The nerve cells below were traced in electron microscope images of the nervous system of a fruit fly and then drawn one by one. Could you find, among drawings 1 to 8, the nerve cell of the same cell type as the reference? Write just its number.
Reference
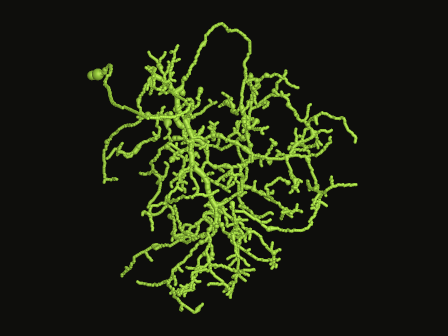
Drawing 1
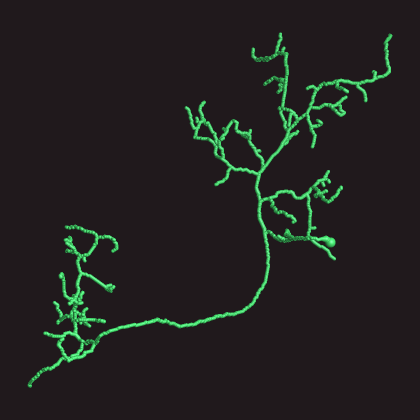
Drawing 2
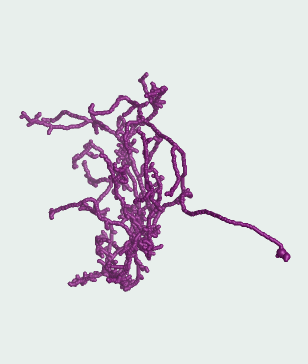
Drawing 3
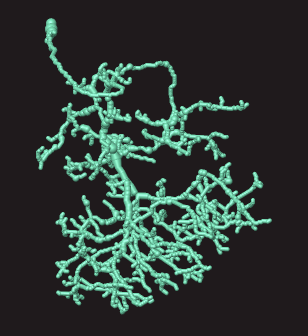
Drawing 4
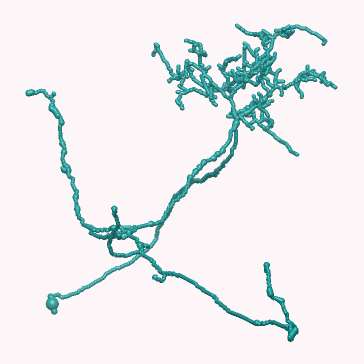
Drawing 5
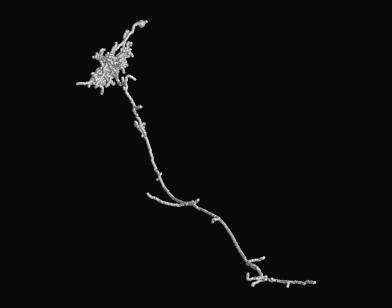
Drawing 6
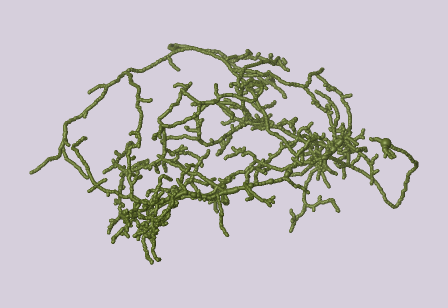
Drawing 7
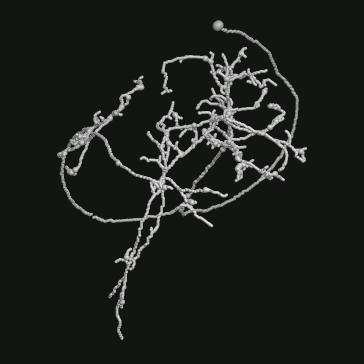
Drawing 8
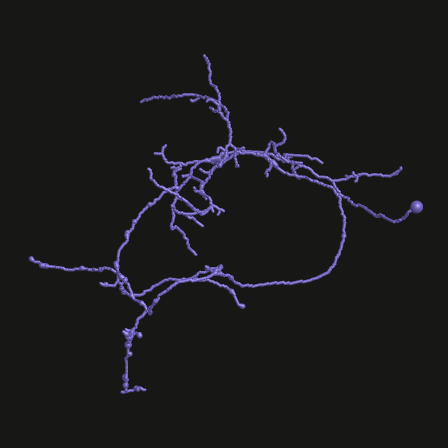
3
